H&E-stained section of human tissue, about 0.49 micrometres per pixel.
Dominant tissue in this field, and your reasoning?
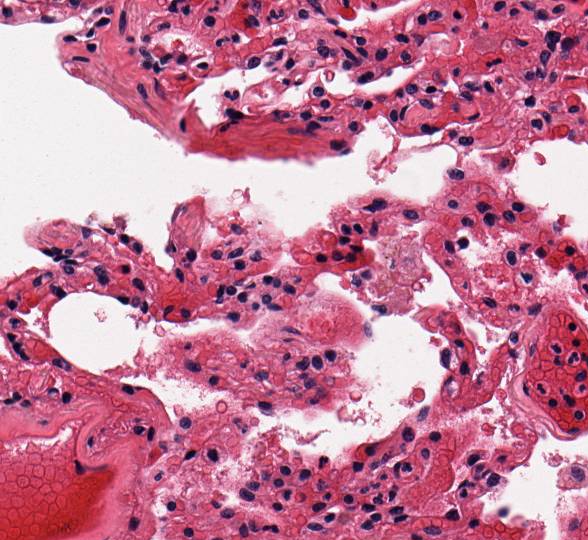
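Alveolus makes up this field. Cellular pink tissue strands form a loose network separating irregular empty white spaces.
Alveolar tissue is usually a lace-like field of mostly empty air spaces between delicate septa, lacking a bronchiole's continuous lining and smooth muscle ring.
Many rounded cells with abundant pale pink cytoplasm and small round dark nuclei cluster in and along the spaces. A large vessel lumen packed with red blood cells occupies the lower left corner.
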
